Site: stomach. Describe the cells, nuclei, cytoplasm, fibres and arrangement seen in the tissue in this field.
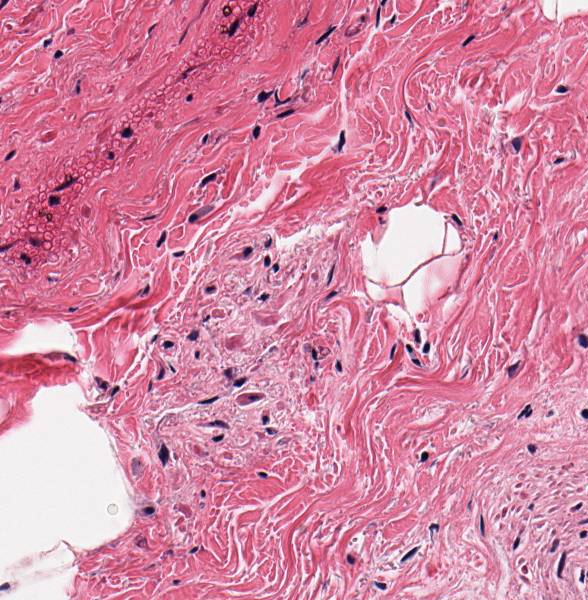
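Most of what I see here is dense connective tissue, wavy pink collagen bundles running in varied directions. Between those bundles sit scattered dark nuclei, elongated and spindle-shaped. Toward the centre-left, though, there's a paler, looser area with a faintly bluish matrix and more nuclei. And I can't find epithelium anywhere in the field.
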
